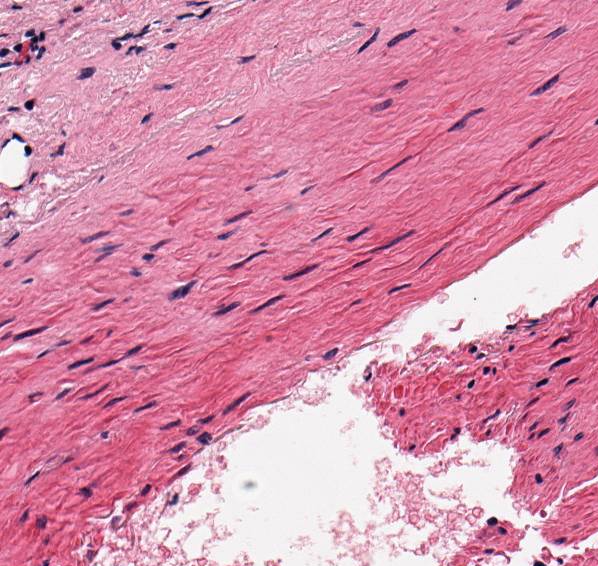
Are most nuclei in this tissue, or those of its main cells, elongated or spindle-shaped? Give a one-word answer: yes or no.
Yes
